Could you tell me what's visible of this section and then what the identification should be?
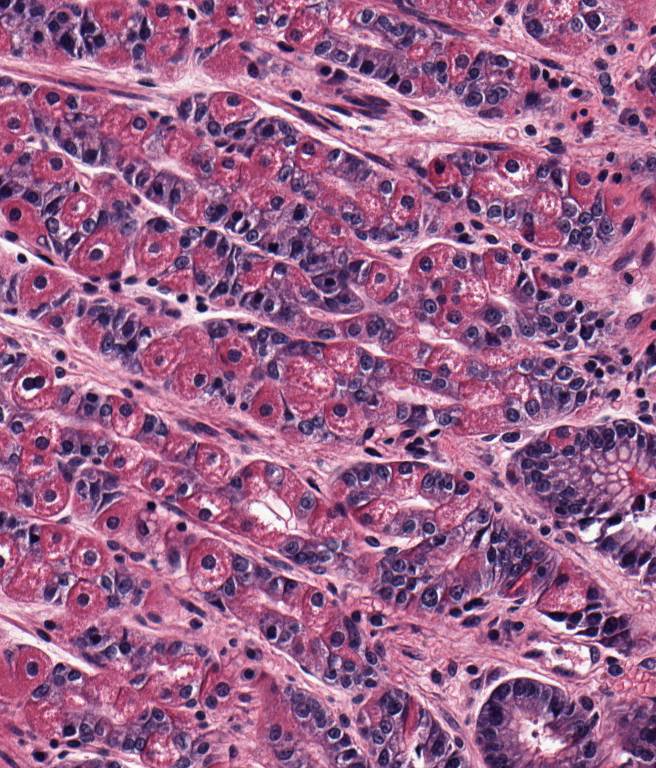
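Closely packed glands cross the field obliquely, upper left to lower right. Large rounded parietal cells with bright pink cytoplasm are scattered throughout the glands. Stroma scant: thin pale pink strands with elongated nuclei. Lumens mostly narrow slits, hard to see. Identification: stomach.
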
